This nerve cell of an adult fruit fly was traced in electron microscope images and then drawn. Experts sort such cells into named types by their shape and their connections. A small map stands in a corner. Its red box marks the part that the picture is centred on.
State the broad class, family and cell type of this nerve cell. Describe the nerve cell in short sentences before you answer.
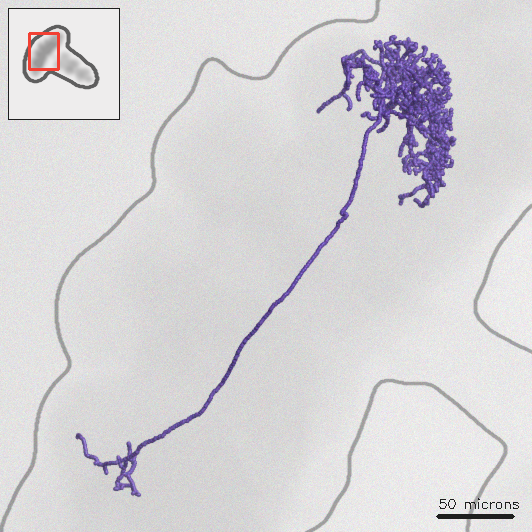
By the scale bar it is about 300 microns tall in this view. Dozens of branch ends can be seen. It is a central-brain intrinsic neuron. The family is hemilineage VLPl&p1_lateral. It is of cell type AVLP321.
